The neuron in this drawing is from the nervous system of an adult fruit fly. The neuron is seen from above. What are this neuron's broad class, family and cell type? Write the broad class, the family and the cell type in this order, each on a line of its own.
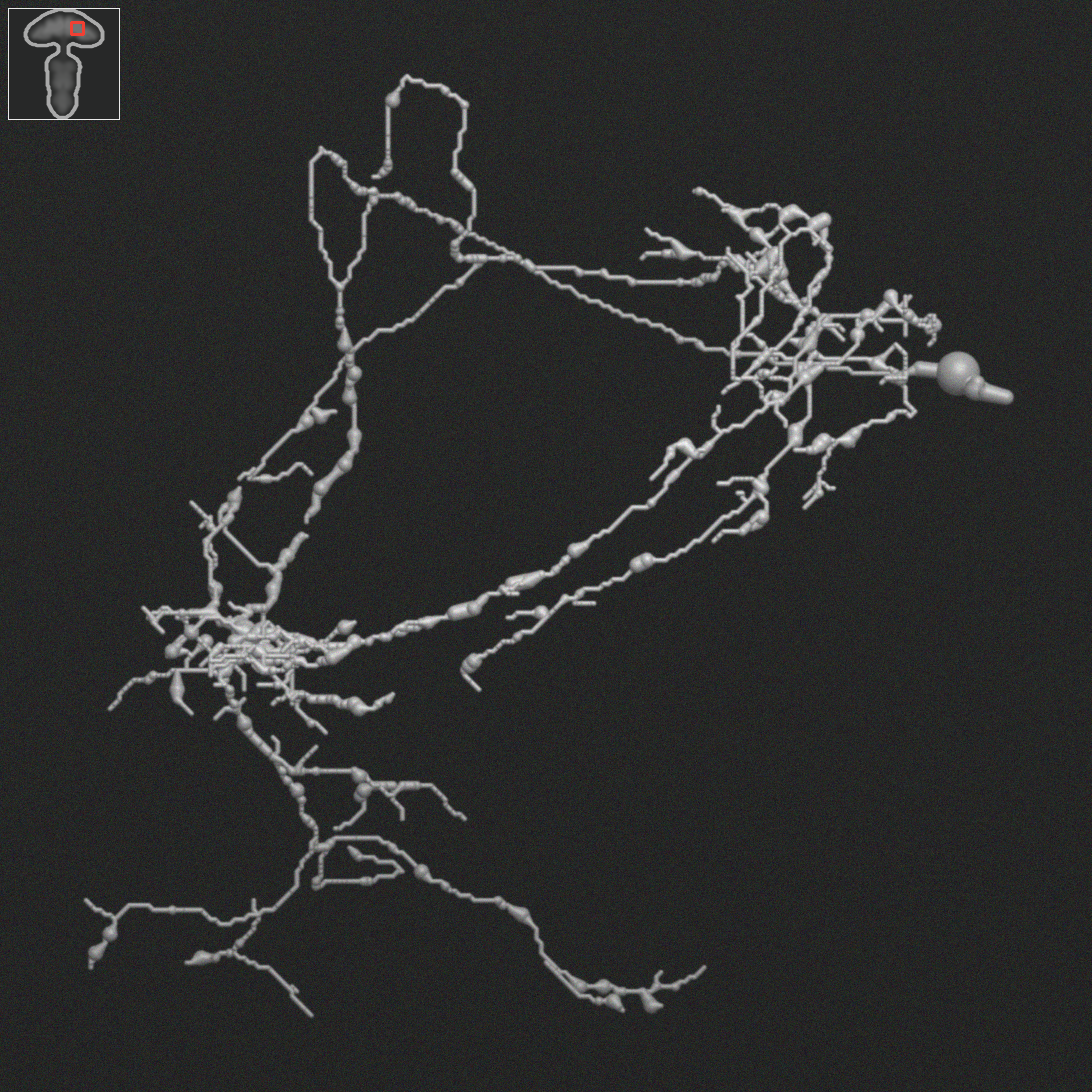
central-brain intrinsic neuron
hemilineage SLPal1
SLP006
